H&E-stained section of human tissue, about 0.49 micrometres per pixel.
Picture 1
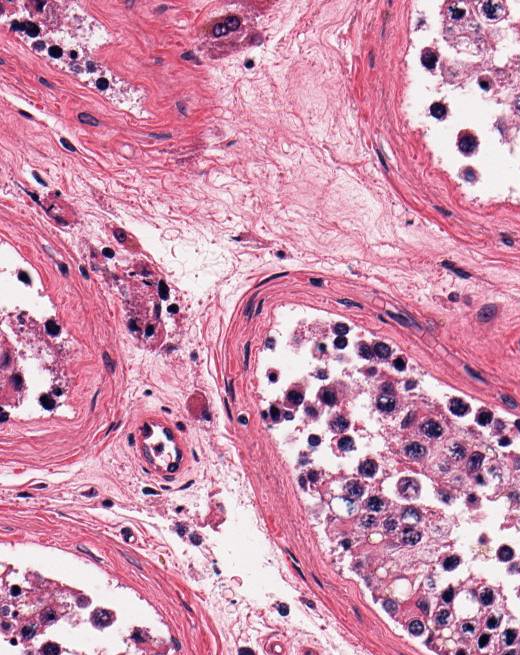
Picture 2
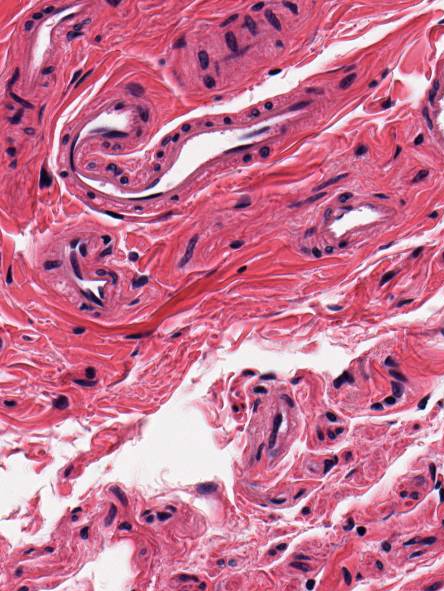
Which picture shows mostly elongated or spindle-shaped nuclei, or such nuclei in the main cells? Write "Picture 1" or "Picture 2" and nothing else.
Picture 2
